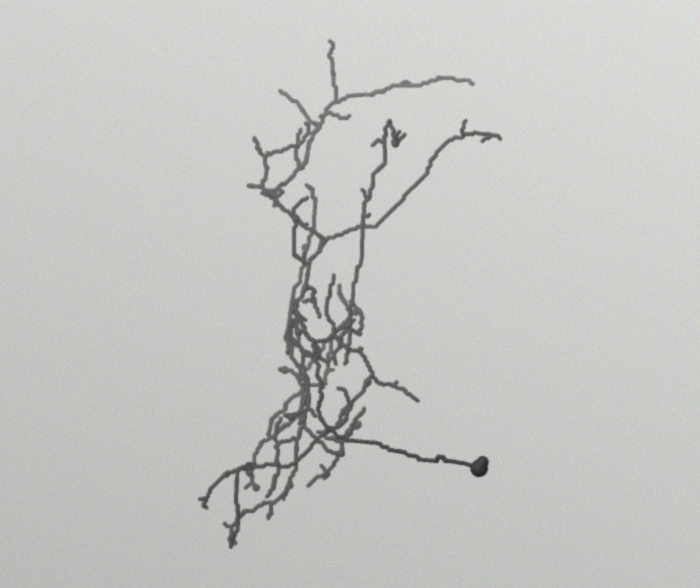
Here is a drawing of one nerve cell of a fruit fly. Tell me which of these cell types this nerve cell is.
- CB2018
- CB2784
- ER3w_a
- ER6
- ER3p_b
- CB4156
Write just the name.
CB2784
